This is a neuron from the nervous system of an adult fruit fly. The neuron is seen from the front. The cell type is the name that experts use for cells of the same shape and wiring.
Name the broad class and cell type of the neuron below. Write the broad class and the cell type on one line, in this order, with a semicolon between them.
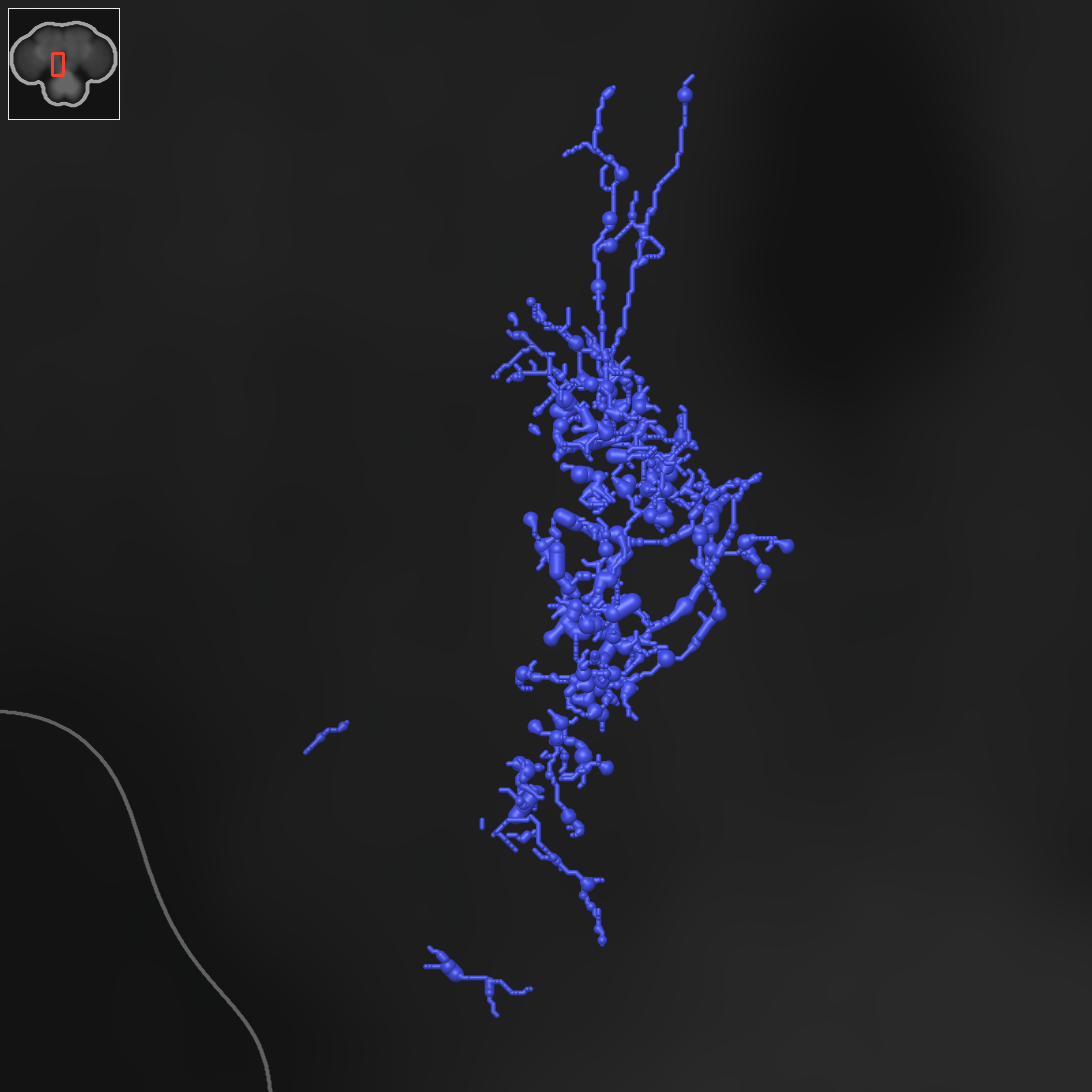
central-brain intrinsic neuron; GNG139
